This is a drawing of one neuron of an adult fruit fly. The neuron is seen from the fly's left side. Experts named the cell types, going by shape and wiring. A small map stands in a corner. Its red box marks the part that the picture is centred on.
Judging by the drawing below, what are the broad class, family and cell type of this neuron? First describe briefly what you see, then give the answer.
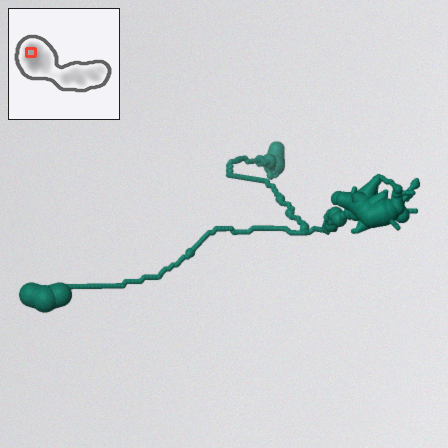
In this view it is more than twice as wide as it is tall. It is a central-brain intrinsic neuron. The family is hemilineage AOTUv3_dorsal. The cell type is TuBu07.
